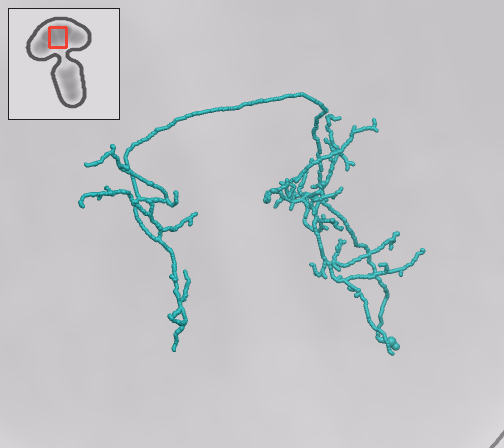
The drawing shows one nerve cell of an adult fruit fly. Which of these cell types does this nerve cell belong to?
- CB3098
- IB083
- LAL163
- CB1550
CB1550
